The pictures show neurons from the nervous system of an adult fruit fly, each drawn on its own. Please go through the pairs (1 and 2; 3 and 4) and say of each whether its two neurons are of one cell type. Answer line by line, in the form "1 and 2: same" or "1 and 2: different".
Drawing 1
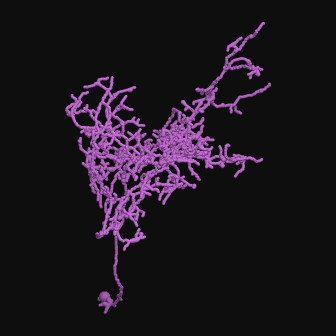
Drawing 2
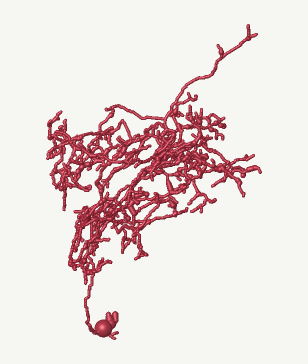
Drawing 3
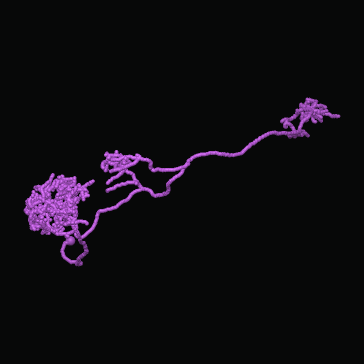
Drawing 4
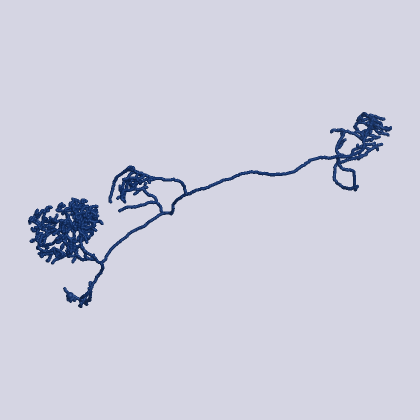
1 and 2: same
3 and 4: same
